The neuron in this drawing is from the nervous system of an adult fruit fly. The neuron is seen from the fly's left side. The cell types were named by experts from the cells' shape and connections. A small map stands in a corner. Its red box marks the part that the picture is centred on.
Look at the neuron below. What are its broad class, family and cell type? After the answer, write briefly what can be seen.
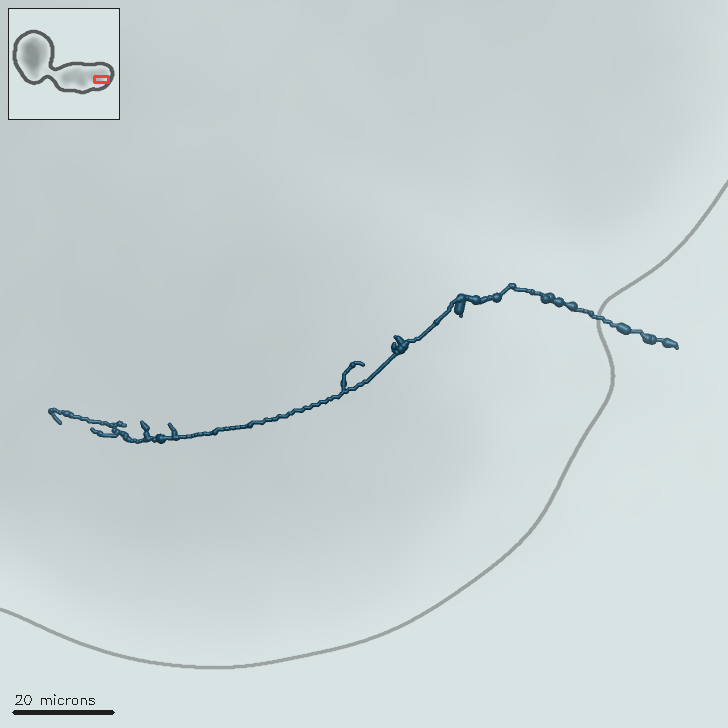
Its broad class is sensory neuron entering the nerve cord. The name of its family is class mechanosensory tactile. Its cell type is SNta31. No cell body is drawn. By the scale bar it is about 130 microns wide in this view. There are a dozen or fewer branch ends.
